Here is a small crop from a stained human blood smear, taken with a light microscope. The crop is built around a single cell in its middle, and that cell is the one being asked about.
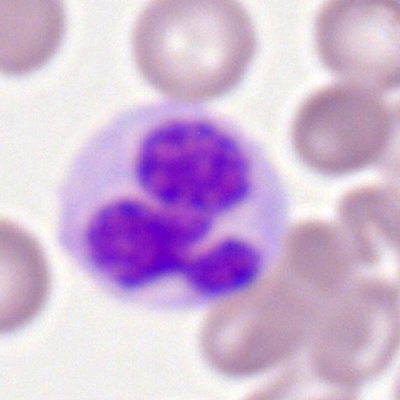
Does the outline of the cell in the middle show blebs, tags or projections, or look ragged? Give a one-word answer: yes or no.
No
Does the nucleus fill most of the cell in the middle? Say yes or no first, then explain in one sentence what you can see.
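No. The cytoplasm is plentiful and pale lilac.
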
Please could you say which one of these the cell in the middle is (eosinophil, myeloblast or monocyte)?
monocyte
